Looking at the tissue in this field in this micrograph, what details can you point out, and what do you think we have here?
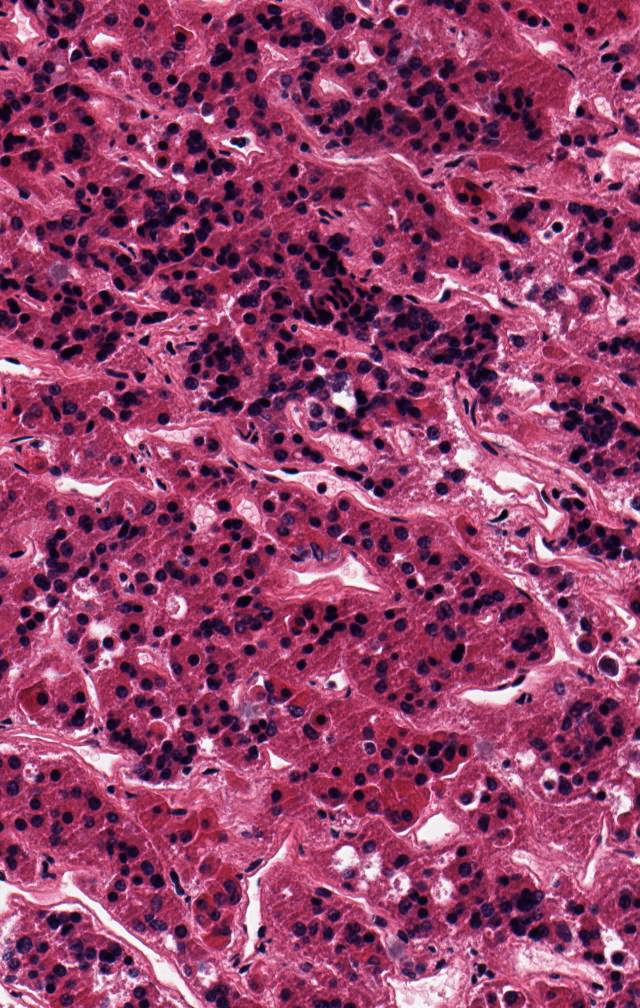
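Round, dark, fairly uniform nuclei sit one to a cell, and scattered cells have denser, deeper red cytoplasm than their neighbours. Between the cell nests run thin-walled slit-like vascular spaces lined by flattened nuclei; no gland lumens or tubules form. This is pituitary.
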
